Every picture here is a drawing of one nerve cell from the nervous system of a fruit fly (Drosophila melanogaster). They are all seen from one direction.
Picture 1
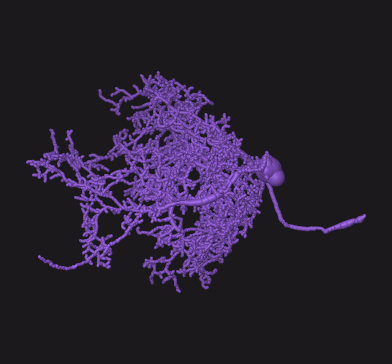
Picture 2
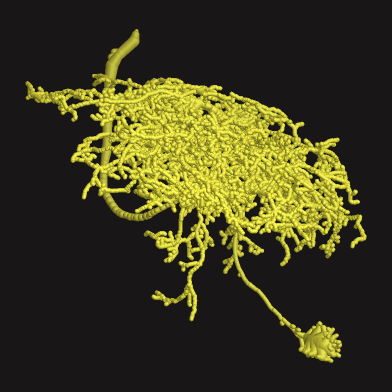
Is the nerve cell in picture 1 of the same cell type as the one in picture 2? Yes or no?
no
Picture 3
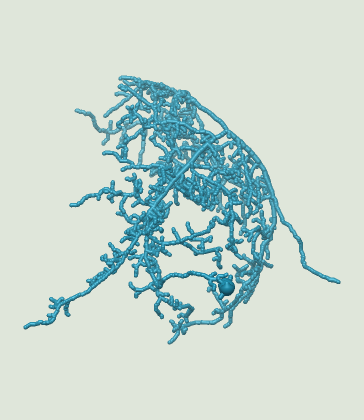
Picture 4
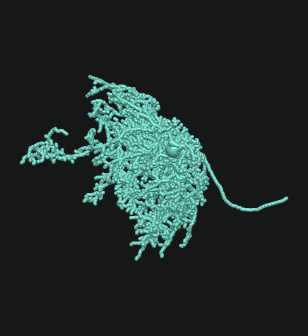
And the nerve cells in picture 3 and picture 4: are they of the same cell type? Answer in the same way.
yes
